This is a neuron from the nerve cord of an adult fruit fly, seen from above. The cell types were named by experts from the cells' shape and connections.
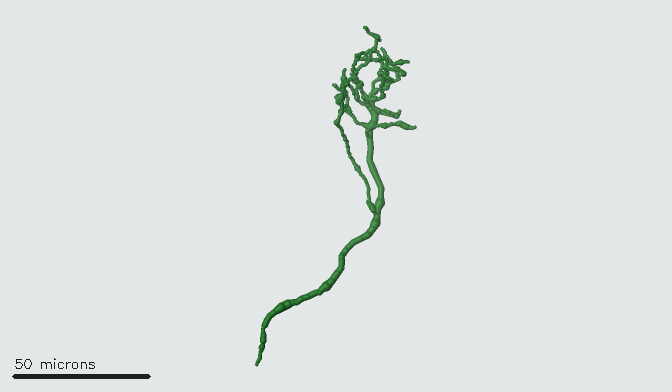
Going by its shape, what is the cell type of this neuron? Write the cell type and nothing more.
SNxx23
